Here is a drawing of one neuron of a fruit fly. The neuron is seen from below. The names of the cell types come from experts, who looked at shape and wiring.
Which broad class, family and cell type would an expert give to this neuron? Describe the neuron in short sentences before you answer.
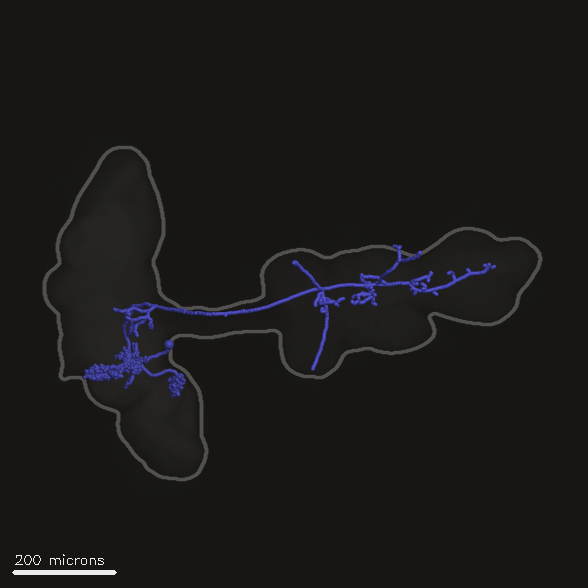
It reaches both the brain and the nerve cord, passing through the neck. Its cell body lies on the left of the picture. From left to right in the picture it spans about 800 microns. It is a descending neuron. The family is DNp. It is of cell type DNp11.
